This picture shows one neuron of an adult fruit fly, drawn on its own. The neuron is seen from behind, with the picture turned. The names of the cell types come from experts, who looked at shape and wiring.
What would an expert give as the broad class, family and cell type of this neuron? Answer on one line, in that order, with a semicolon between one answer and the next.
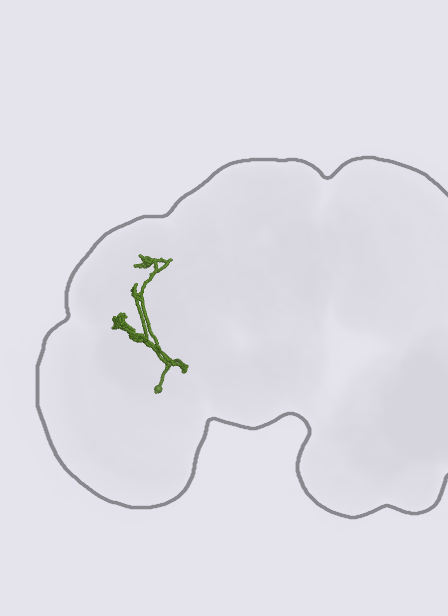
central-brain intrinsic neuron; hemilineage WEDa2; PLP026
